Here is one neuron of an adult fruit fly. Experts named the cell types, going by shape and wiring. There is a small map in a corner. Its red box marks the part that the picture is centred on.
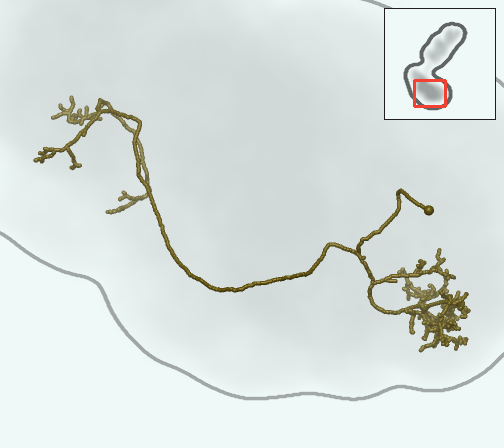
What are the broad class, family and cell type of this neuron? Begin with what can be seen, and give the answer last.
Its cell body lies on the right of the picture. As drawn here it is wider than it is tall. Its broad class is central-brain intrinsic neuron. Its family is hemilineage SMPpv1. It is of cell type LHPV11a1.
